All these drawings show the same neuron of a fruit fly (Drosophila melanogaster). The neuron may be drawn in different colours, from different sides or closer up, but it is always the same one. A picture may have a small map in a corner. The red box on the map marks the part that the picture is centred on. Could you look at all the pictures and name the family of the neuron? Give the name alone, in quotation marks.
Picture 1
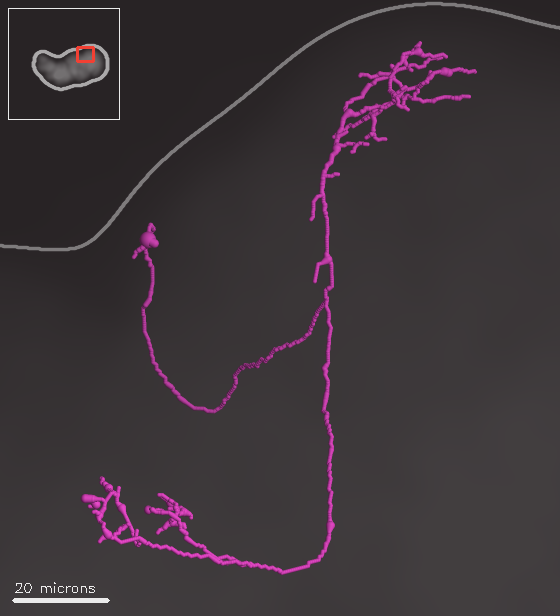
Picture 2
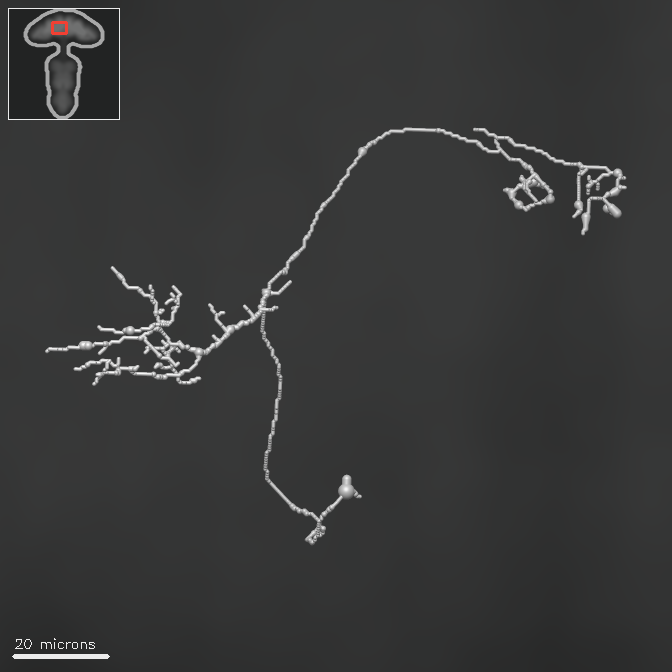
"hemilineage SIPp1"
